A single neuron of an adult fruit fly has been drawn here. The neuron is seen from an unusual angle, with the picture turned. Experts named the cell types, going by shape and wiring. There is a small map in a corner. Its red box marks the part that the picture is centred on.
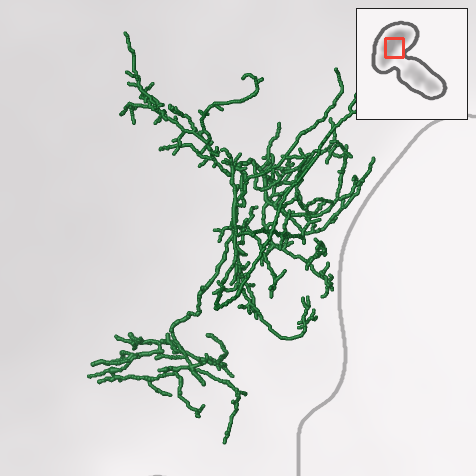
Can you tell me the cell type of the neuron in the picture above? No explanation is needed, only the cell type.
GNG251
